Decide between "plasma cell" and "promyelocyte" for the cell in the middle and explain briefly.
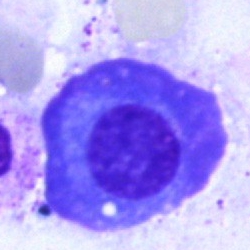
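You're looking at a plasma cell here, not a promyelocyte. See how the outline is irregular, with several broad, blunt bulges along its edge. The cytoplasm is abundant and stains a deep blue, with a paler band surrounding the nucleus. Below the nucleus, in the lower cytoplasm, there is a single small round clear vacuole.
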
